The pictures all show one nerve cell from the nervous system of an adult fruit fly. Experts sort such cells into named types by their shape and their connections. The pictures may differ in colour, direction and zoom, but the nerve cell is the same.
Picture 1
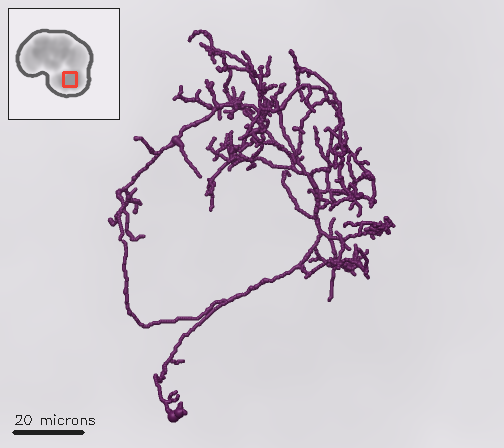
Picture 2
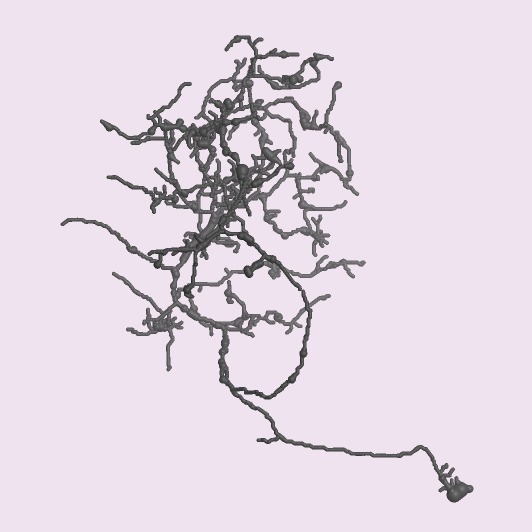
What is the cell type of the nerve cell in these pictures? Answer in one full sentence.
This nerve cell is an instance of the cell type IN16B053.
